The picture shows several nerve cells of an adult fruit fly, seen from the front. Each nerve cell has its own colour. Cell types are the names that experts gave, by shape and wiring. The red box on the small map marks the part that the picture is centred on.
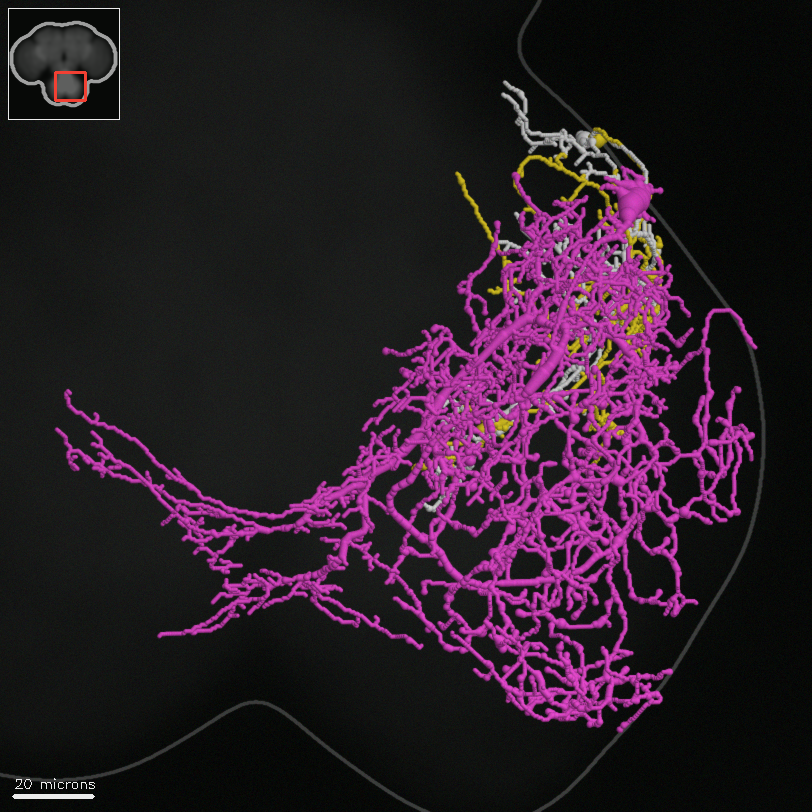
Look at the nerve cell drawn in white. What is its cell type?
IN09A035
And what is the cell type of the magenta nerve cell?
IN09A001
